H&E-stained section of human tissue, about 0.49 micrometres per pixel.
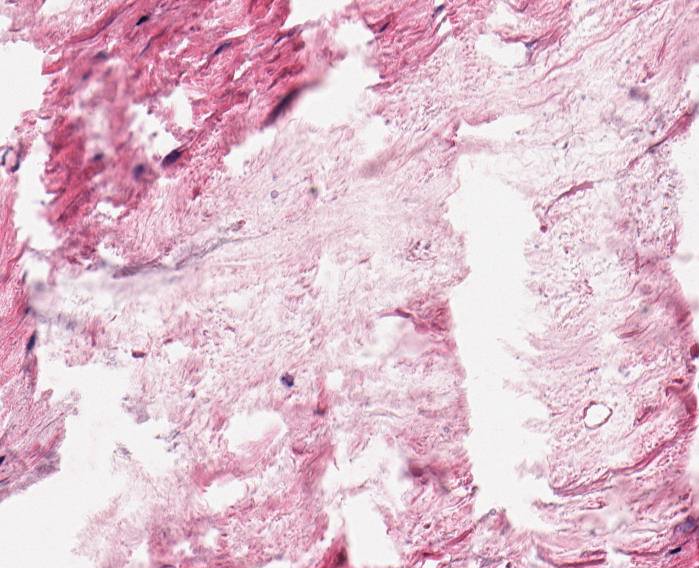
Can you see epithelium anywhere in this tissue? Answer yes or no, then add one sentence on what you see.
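No. No epithelial lining is present anywhere in the field.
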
